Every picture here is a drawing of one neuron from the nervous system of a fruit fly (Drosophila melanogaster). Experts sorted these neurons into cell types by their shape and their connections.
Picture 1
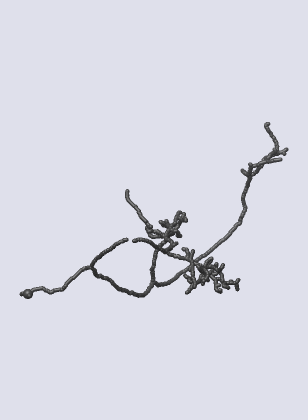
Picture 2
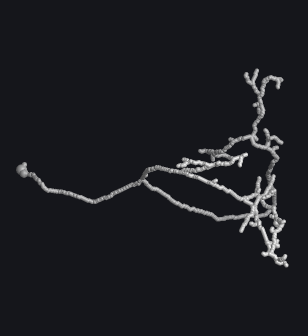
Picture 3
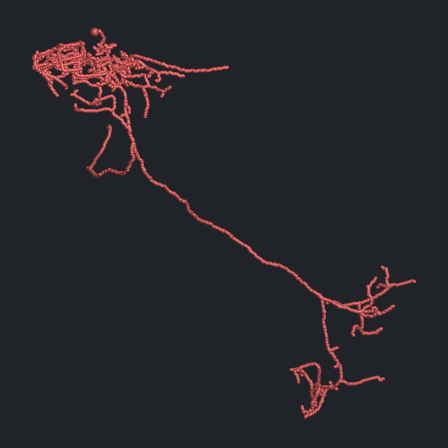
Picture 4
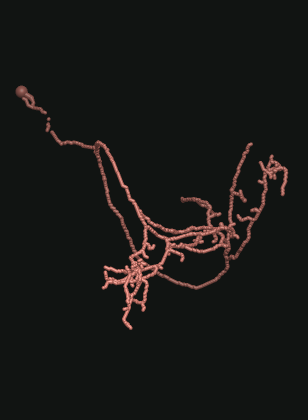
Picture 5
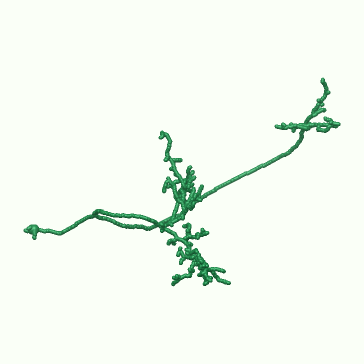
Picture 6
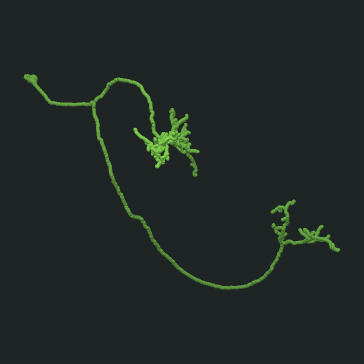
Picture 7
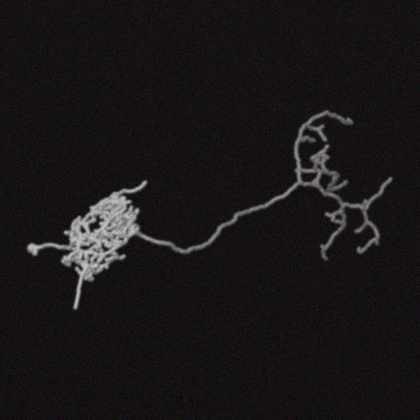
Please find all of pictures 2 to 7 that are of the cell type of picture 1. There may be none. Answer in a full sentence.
Picture 5 and picture 6 are of the same cell type.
